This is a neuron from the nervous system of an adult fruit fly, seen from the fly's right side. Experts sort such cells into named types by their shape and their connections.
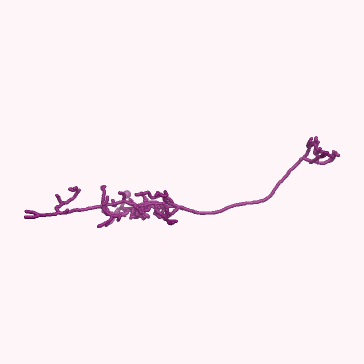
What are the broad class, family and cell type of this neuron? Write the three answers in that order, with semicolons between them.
ascending neuron; hemilineage 18B; AN18B053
